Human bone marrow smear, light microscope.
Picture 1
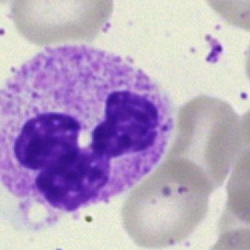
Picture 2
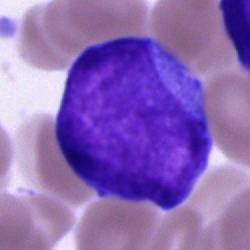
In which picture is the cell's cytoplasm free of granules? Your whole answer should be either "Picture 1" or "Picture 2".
Picture 2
